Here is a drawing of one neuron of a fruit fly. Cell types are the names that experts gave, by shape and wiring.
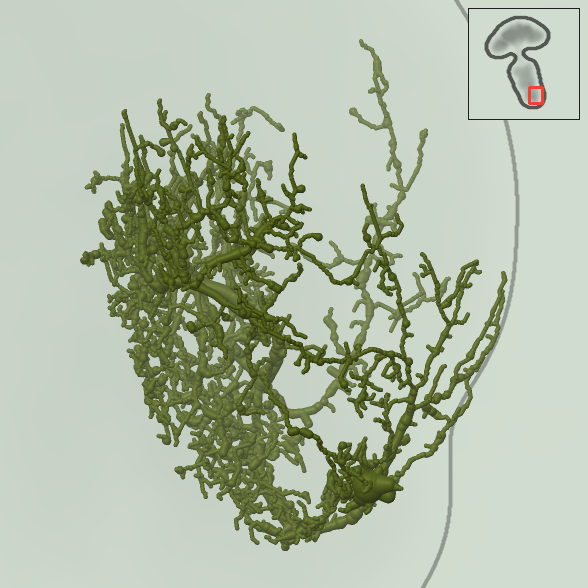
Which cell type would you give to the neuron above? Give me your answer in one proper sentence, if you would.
The neuron is a member of cell type IN13A007.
